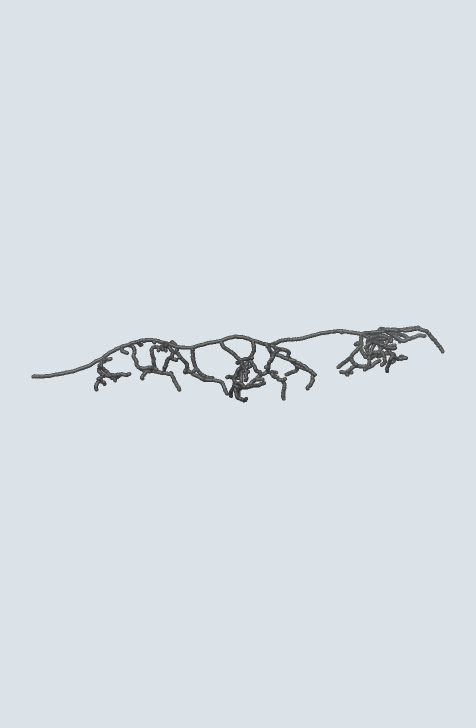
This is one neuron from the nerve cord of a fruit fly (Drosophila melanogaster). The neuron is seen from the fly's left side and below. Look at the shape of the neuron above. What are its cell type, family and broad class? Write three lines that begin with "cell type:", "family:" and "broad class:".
cell type: DNge050
family: DNge
broad class: descending neuron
